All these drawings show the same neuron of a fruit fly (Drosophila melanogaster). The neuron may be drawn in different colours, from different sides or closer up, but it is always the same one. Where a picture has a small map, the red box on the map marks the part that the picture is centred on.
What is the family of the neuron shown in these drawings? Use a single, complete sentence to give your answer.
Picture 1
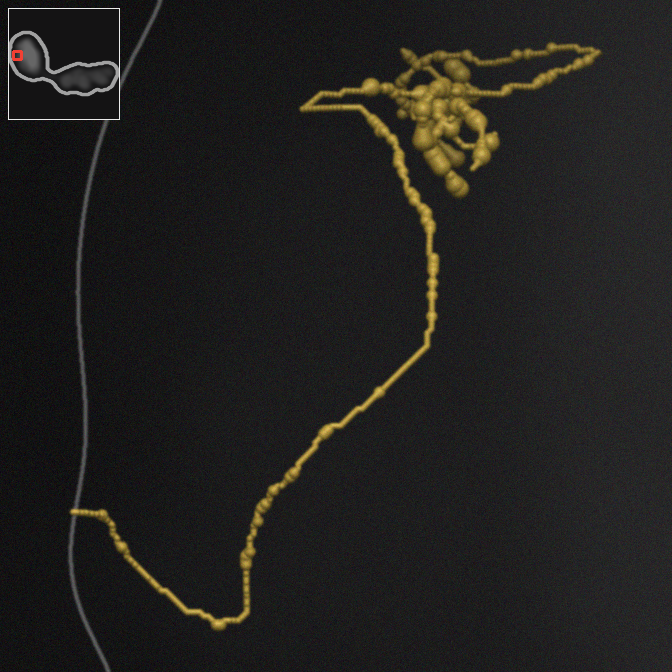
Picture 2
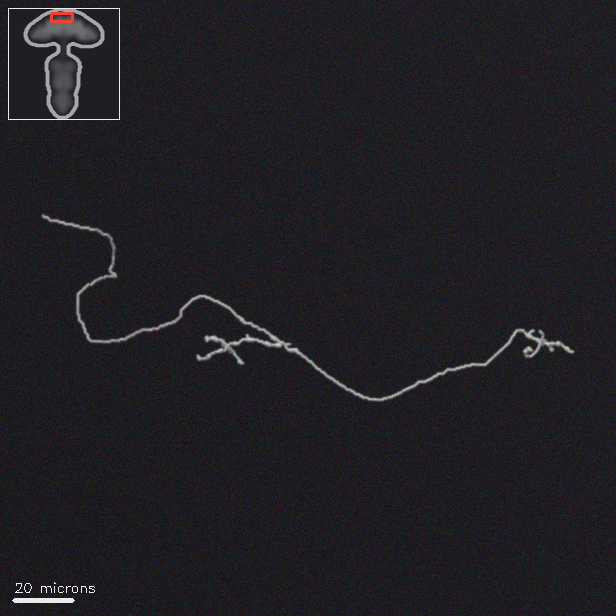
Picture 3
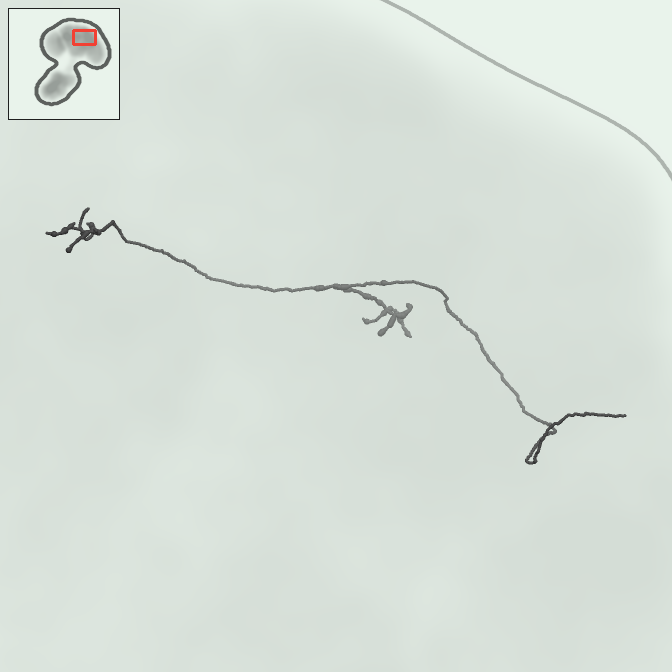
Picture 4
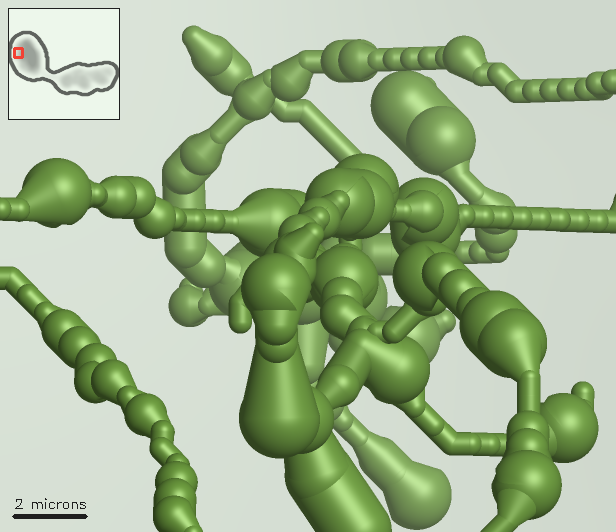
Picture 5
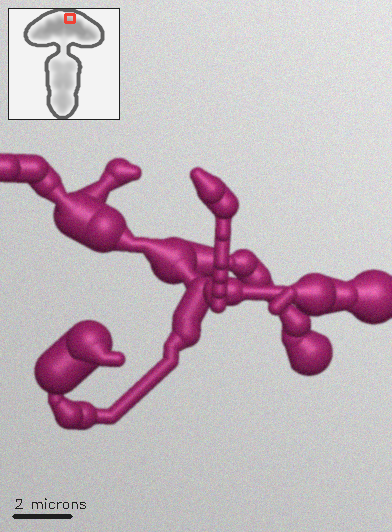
It is the family class olfactory to which this neuron belongs.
